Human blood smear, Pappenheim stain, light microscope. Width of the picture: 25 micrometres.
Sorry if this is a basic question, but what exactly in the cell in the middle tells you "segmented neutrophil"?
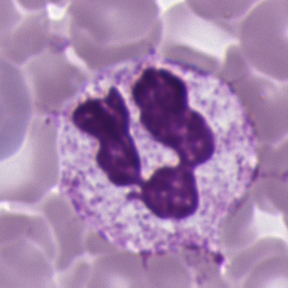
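Most of what you see here goes along with a segmented neutrophil.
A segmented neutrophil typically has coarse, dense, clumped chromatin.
Here the chromatin is dark purple and densely clumped, which fits.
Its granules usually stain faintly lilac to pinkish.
The fine small lilac granules scattered throughout the cytoplasm sit well with that.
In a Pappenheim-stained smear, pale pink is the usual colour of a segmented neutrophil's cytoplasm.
The cytoplasm here is plentiful and pale, almost colourless to faintly pink, so the faintly pink parts match while the almost colourless parts run a little paler. The outline is rounded, nearly circular.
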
